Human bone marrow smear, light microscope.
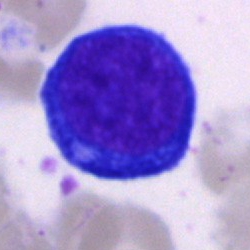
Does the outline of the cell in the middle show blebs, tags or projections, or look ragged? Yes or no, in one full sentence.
No, no projections, blebs or ragged parts break the cell's outline.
